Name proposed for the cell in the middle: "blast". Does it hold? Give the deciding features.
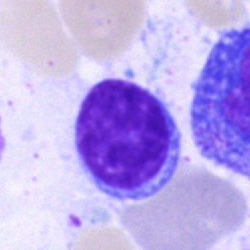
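The chromatin, dark purple and clumped with paler patches between the clumps, is the first feature to weigh.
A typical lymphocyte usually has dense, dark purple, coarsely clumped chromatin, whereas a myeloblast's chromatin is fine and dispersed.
This chromatin goes with lymphocyte and against blast. No granules are visible in the cytoplasm.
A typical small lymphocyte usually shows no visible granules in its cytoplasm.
The absence of granules likewise goes with lymphocyte. The cytoplasm stains blue.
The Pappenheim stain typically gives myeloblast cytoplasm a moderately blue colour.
The blue colour therefore does not count against blast. The nucleus fills most of the cell, leaving a narrow rim of cytoplasm that is widest at the lower right, and the outline is smooth and rounded, without surface projections. The offered name blast does not fit; the cell is a lymphocyte.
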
